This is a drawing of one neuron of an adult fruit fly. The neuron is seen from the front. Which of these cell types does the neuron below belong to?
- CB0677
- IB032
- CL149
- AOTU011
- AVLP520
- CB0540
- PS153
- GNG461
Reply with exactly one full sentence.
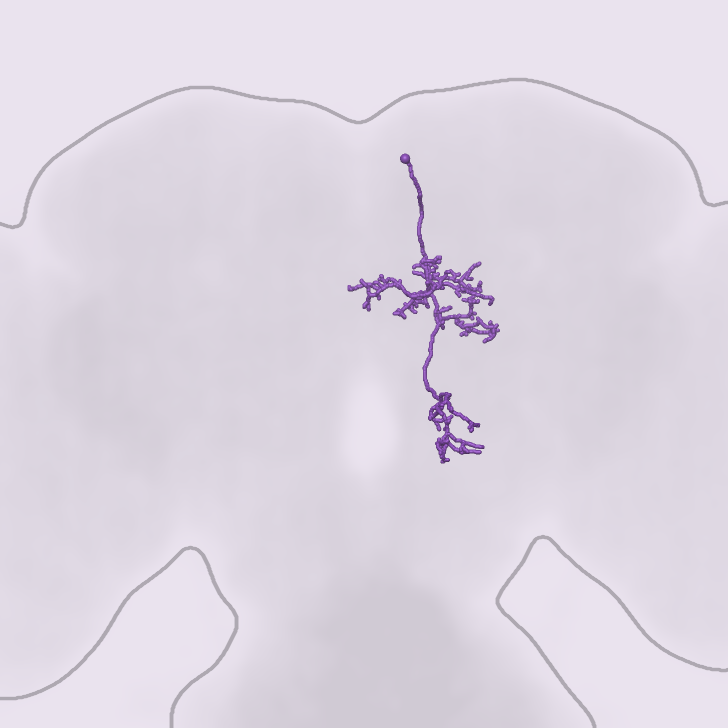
This neuron is typed as IB032.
